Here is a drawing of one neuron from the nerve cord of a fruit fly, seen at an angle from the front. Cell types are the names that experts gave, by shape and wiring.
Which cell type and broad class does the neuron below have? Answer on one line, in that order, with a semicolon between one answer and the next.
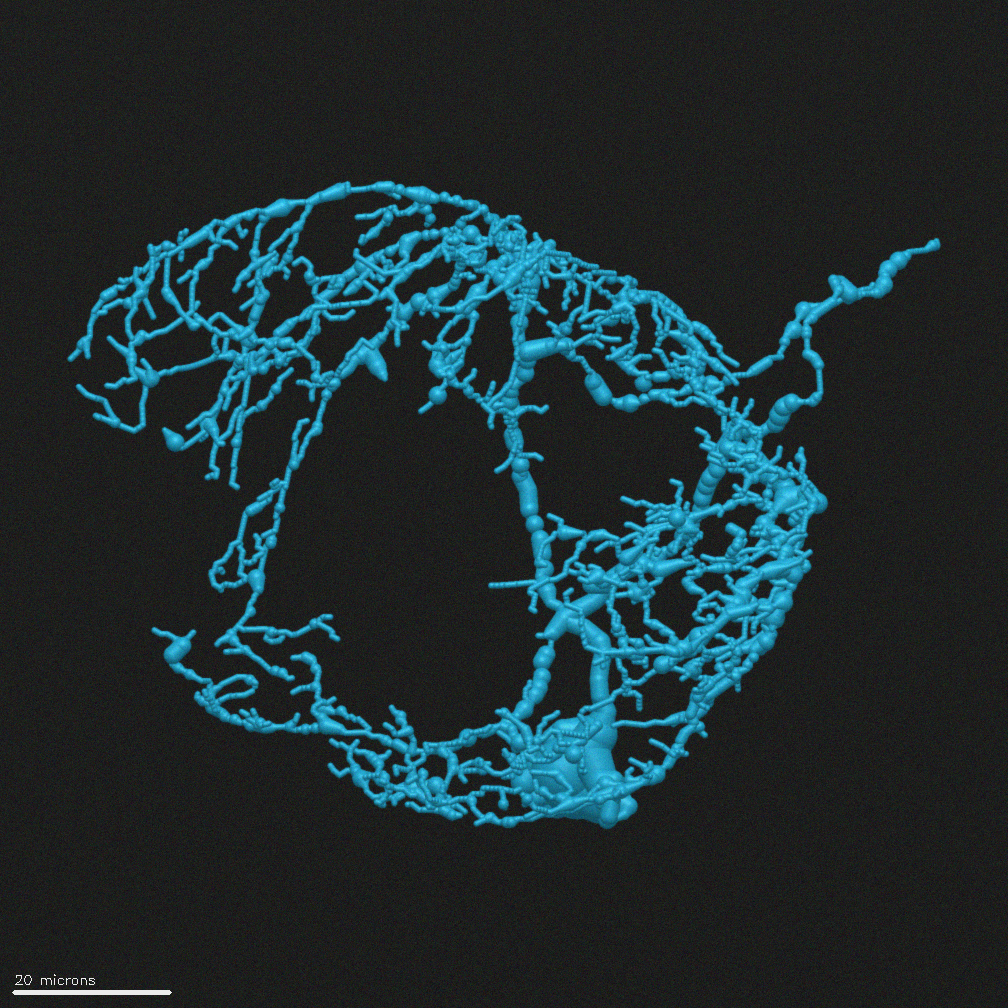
INXXX283; nerve-cord intrinsic neuron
